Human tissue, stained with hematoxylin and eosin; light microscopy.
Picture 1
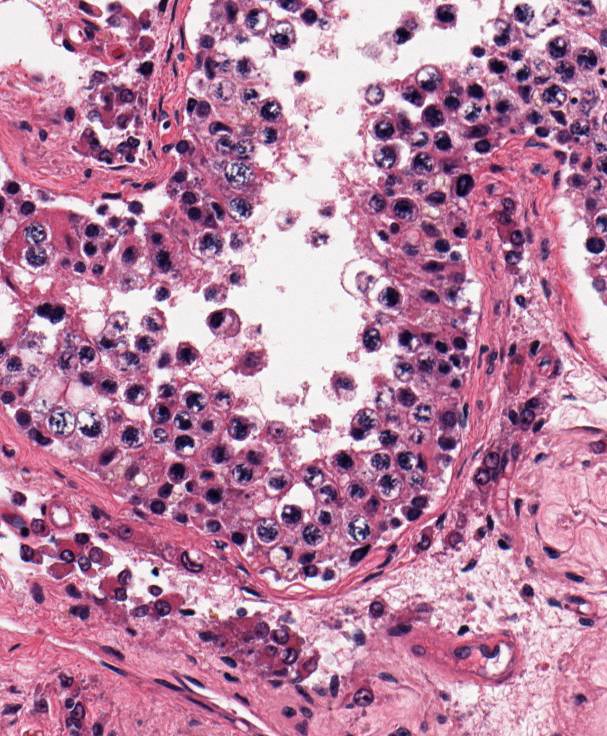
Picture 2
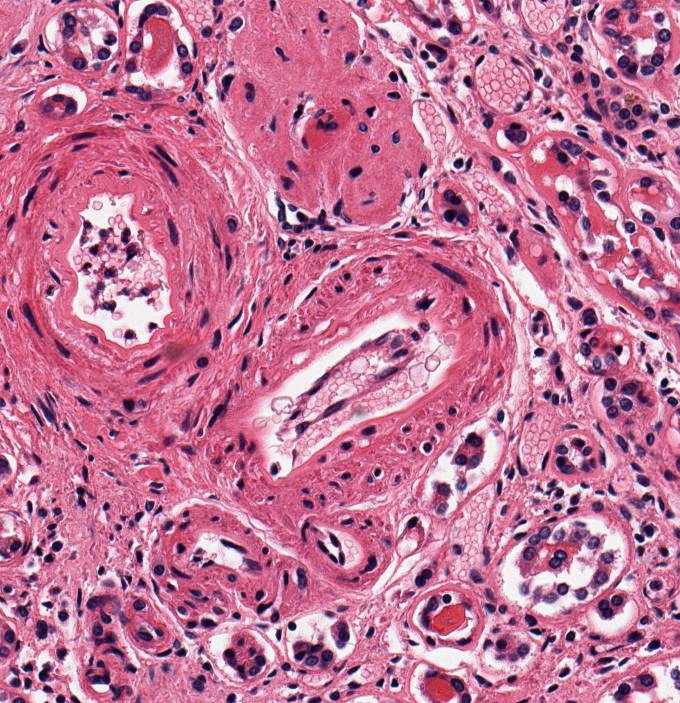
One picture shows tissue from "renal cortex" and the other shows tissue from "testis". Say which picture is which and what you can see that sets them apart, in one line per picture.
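Picture 1 – testis. A large tubule with a multilayered cellular lining around a central lumen fills most of the upper and central field.
Picture 2 – renal cortex. The tubules are lined by a single layer of cuboidal cells with round dark nuclei and pink cytoplasm.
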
